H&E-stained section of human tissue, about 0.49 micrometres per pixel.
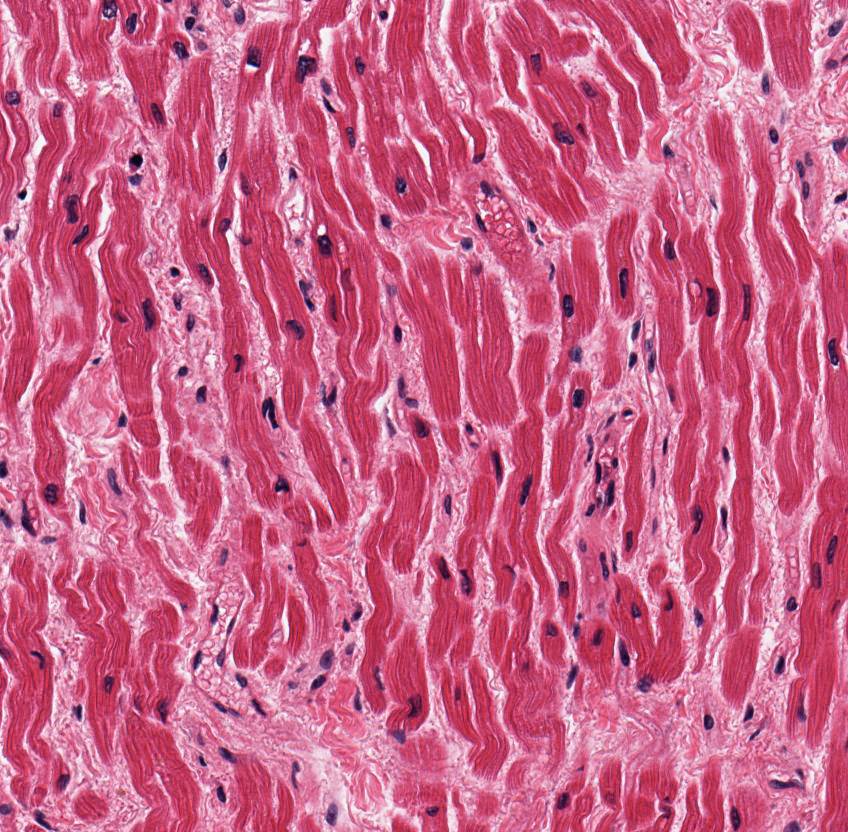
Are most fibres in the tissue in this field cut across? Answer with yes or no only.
No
